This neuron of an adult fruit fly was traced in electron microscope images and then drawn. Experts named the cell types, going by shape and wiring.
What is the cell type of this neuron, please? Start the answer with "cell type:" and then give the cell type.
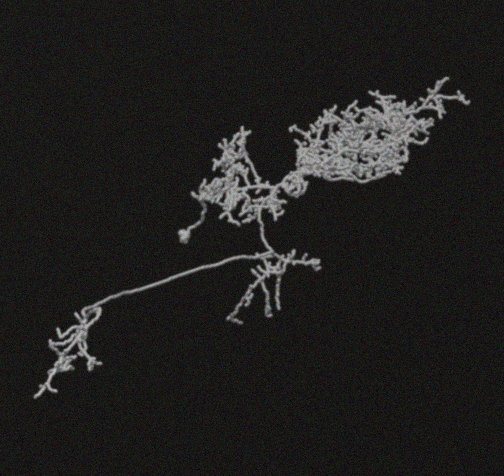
cell type: DNg111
